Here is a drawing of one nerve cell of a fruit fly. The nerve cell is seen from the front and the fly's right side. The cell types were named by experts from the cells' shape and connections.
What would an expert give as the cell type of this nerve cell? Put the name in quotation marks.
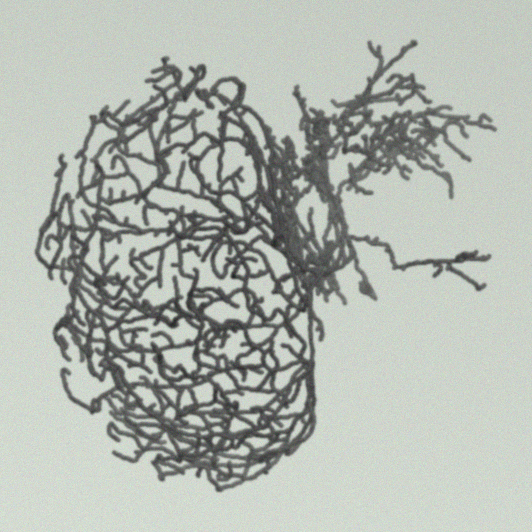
"aMe17e"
